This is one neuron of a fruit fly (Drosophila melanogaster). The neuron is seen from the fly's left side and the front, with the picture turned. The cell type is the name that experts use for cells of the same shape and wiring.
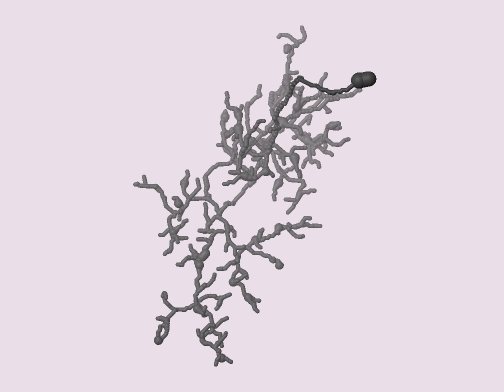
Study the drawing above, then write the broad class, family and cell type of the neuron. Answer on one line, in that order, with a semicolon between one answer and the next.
optic-lobe intrinsic neuron; Cm; Cm7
